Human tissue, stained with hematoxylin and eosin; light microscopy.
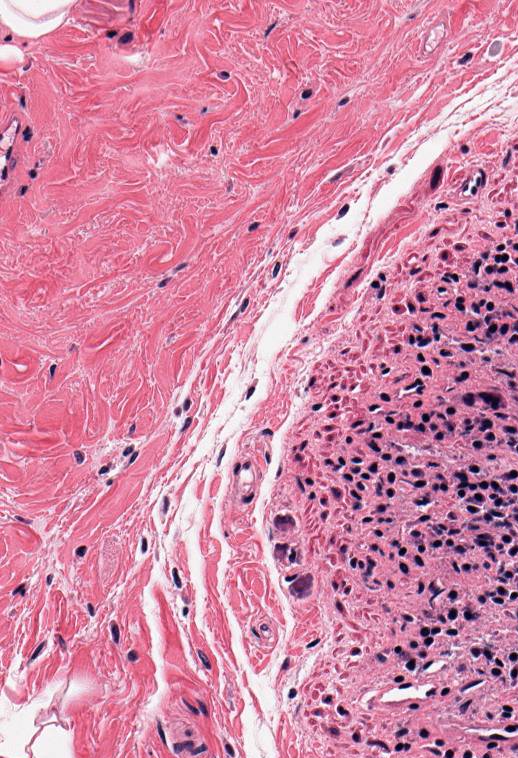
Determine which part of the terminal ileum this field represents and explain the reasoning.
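Dense connective tissue: the pink collagenous tissue filling the left and upper field. Its nuclei are sparse, small, dark and mostly spindle-shaped.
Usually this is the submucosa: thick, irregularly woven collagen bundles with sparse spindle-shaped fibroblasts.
To the right lies a crowded cellular area; slit-like empty clefts run along the border zone, parallel to the fibres.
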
